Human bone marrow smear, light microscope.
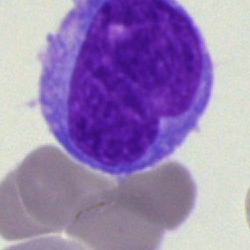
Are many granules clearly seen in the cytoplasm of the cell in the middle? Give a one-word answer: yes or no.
No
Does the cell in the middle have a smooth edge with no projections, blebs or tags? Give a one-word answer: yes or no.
No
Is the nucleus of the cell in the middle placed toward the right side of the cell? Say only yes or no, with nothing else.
Yes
